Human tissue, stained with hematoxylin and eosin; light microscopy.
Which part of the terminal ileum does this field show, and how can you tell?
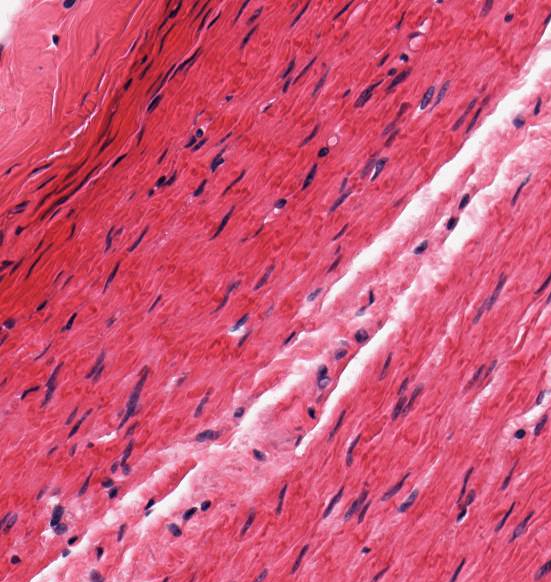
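I'd call this smooth muscle. The cells and their nuclei all run diagonally, from lower left to upper right. Those nuclei are elongated, cigar-shaped and dark purple, sitting within the cells along their long axis.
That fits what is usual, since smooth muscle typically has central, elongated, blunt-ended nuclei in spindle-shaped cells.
The cytoplasm is evenly eosinophilic, and I see no cross-striations.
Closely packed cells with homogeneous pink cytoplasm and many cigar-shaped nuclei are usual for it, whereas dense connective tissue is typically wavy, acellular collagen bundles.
Nowhere do I find epithelium, glands or fat cells.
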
